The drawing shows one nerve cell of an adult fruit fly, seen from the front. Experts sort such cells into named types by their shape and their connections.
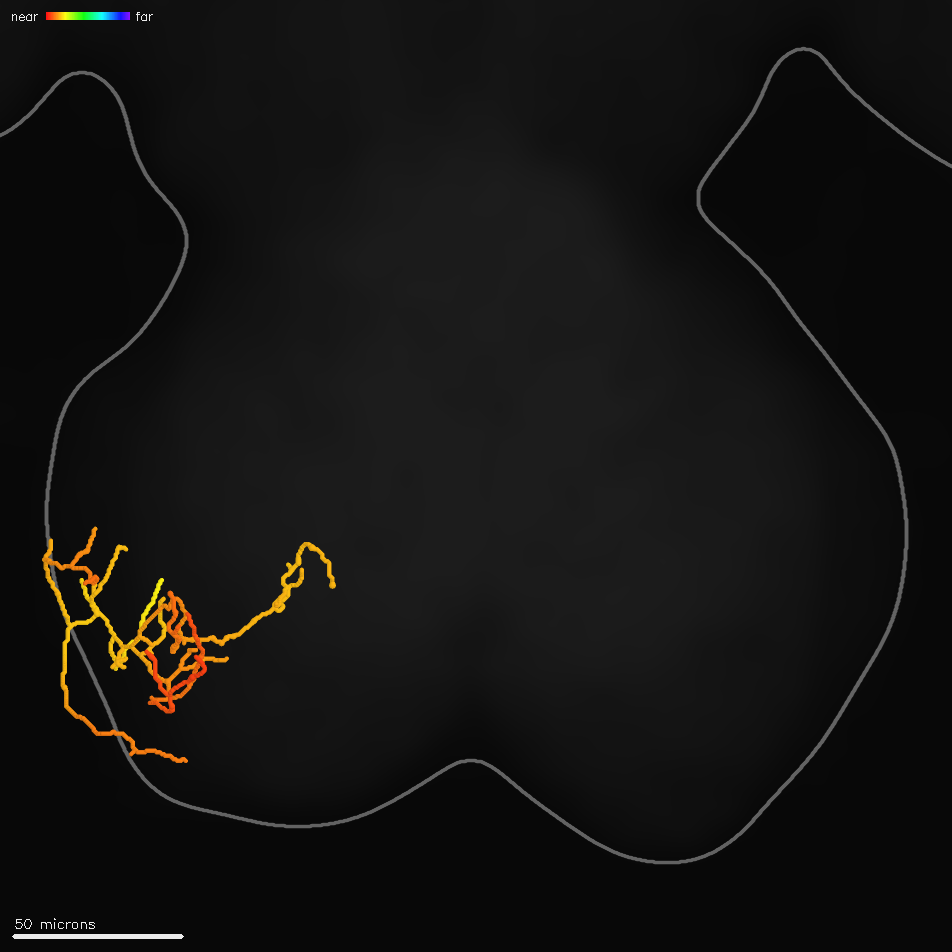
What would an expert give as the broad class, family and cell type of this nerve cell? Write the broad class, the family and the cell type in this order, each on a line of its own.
nerve-cord intrinsic neuron
hemilineage 20A.22A
IN20A.22A071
